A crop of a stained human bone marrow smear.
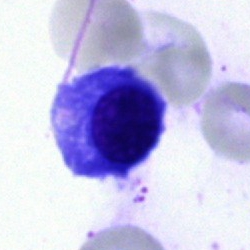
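Plasma cell in the middle of this stained bone marrow smear. Notice how dark purple and dense the nuclear chromatin looks. The cytoplasm stains a deep blue and forms its widest band on the left side of the nucleus. On that left side, a few small paler patches show in it.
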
